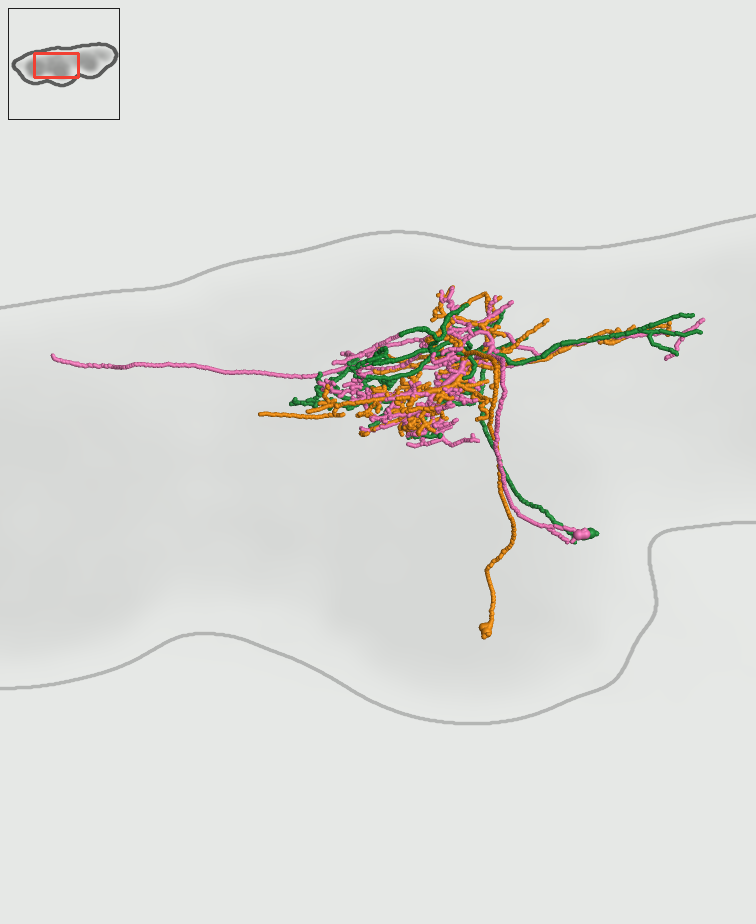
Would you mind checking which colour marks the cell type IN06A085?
green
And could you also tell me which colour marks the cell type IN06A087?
orange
